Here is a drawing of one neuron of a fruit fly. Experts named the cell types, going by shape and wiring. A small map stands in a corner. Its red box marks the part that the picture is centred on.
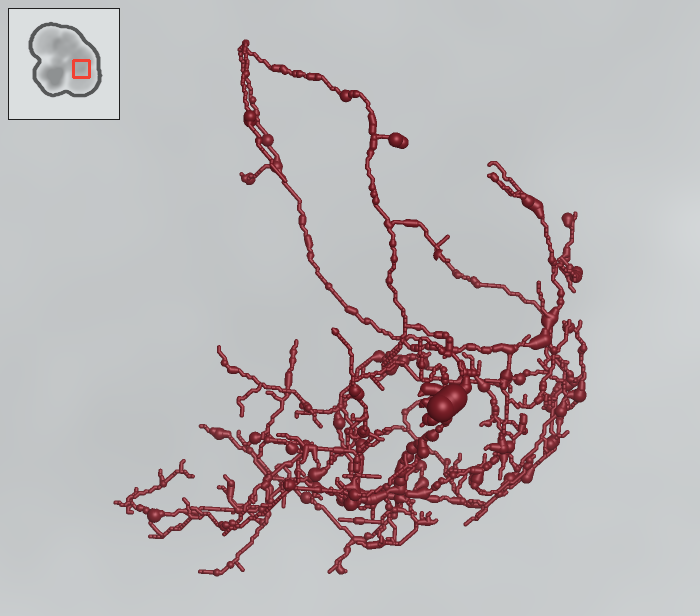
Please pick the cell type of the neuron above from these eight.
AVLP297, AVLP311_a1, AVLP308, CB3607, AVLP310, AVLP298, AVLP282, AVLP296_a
AVLP310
